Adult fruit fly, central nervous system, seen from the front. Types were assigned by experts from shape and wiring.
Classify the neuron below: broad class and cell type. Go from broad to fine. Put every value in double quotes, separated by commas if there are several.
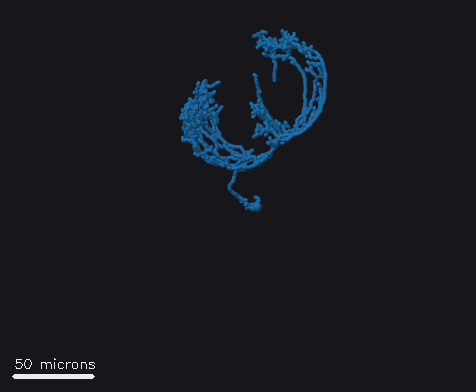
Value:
"nerve-cord intrinsic neuron", "INXXX181"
